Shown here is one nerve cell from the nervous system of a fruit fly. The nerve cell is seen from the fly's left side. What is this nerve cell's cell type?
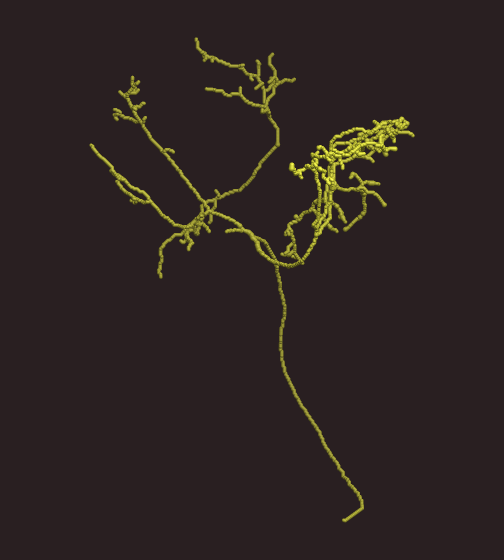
FB5W_a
